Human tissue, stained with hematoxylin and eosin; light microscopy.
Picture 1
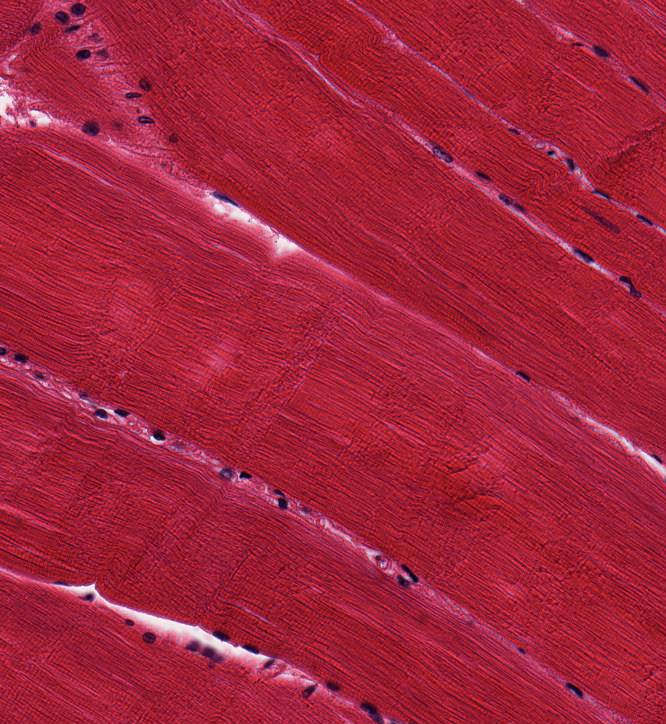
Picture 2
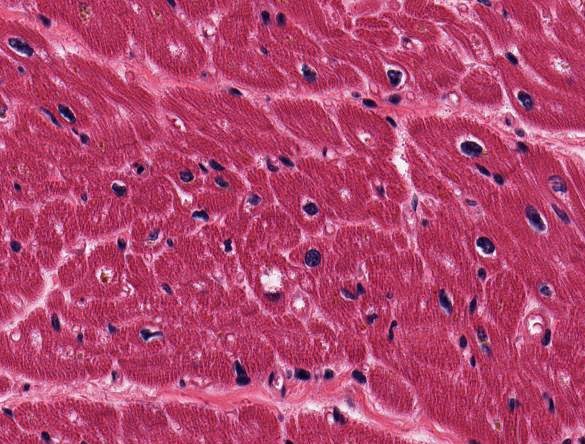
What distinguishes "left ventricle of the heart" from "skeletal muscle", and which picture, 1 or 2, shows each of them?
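Skeletal muscle occupies picture 1; the left ventricle of the heart occupies picture 2. The skeletal muscle fibres are long and unbranched, with fine lines running lengthwise along them and cytoplasm of a deep, fairly even red. Their nuclei are dark, flattened and elongated, lying along the fibre edges. In picture 2, closely packed, deeply eosinophilic fibres fill the field without any fat cells, branching and interlocking in several directions rather than lying in one parallel sheet. Several nuclei, most obviously in the right half, are enlarged and darkly stained, and some sit in a pale clear zone with fine golden-brown granules.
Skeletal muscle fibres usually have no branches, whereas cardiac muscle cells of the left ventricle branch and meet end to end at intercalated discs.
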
